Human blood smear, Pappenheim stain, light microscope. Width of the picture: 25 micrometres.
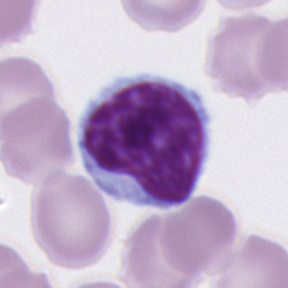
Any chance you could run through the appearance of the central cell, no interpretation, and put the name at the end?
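Size first: the cell measures about 12 micrometres across. Its nucleus is roughly round, without lobes, and lies off-centre toward the upper right of the cell. The cytoplasm is pale blue and forms a crescent, widest at the lower left. Name: typical lymphocyte.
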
